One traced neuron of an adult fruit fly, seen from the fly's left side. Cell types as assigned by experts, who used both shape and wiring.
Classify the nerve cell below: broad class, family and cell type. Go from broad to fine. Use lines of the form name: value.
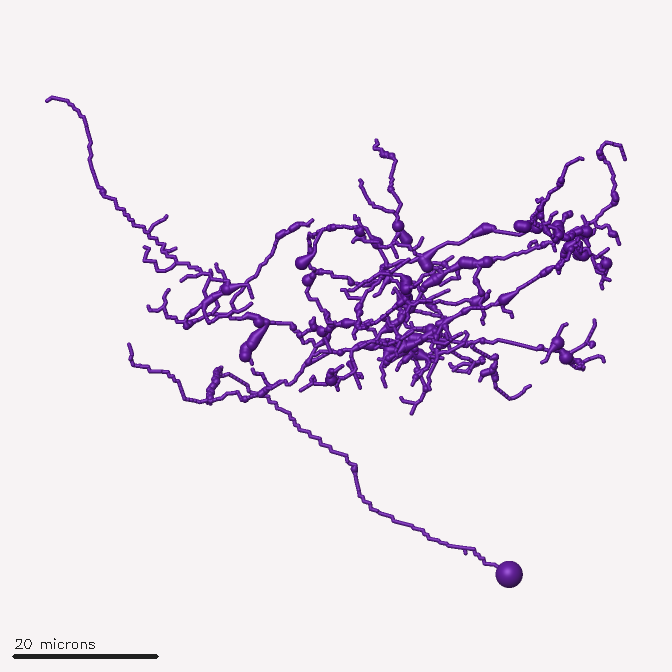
broad class: nerve-cord intrinsic neuron
family: hemilineage 14A
cell type: IN14A084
